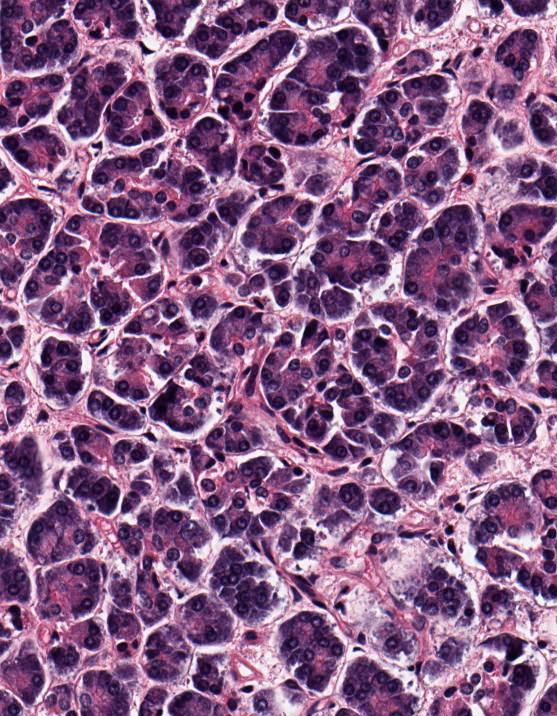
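Pancreas: closely packed rounded acini, separated by thin strands of pink connective tissue, fill the whole field. Pyramidal acinar cells form a ring around a small central point in each acinus. Their cytoplasm is deep purple basally and pinker toward the acinar centre, and their round nuclei lie toward the outer, basal side.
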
